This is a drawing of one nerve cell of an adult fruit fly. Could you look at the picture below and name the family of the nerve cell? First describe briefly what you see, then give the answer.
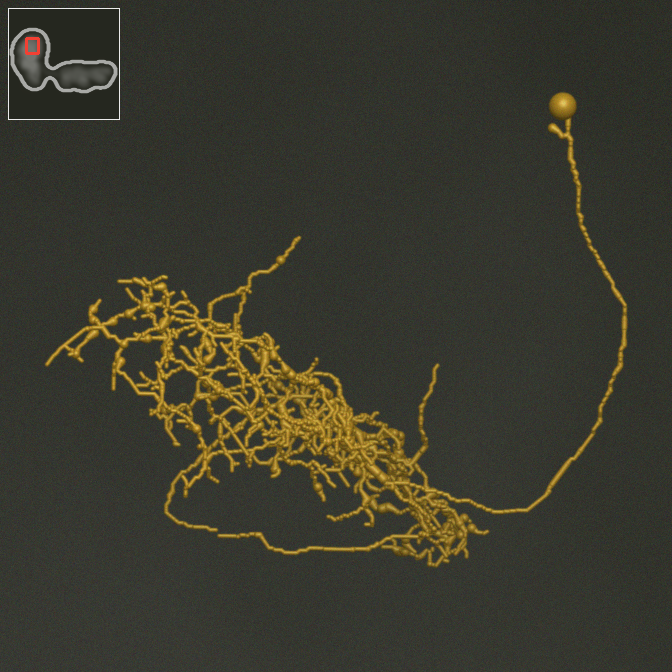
Its cell body lies at the upper right of the picture. The picture shows dozens of branch ends. This is a central-brain intrinsic neuron. The family is hemilineage VLPp&l1_anterior.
